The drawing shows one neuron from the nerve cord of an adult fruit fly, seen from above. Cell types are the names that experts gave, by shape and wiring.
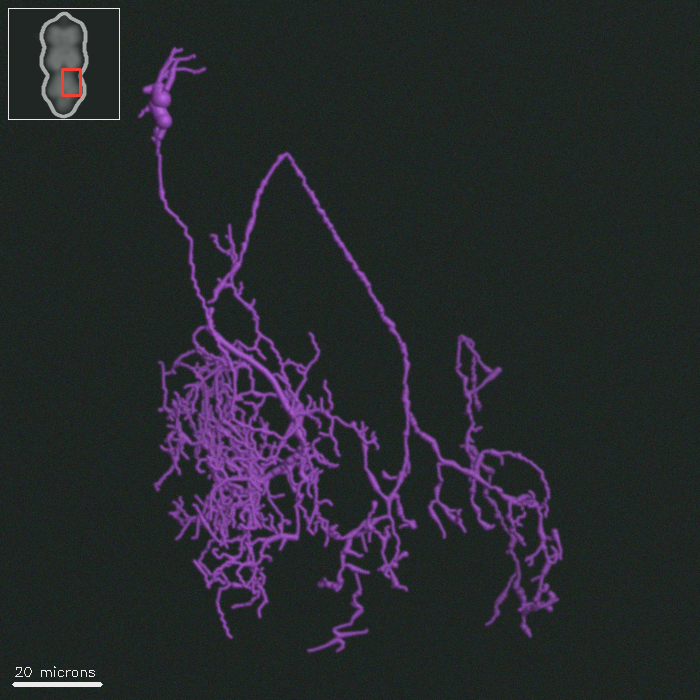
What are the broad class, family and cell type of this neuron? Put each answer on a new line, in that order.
nerve-cord intrinsic neuron
hemilineage 19A
IN19A040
